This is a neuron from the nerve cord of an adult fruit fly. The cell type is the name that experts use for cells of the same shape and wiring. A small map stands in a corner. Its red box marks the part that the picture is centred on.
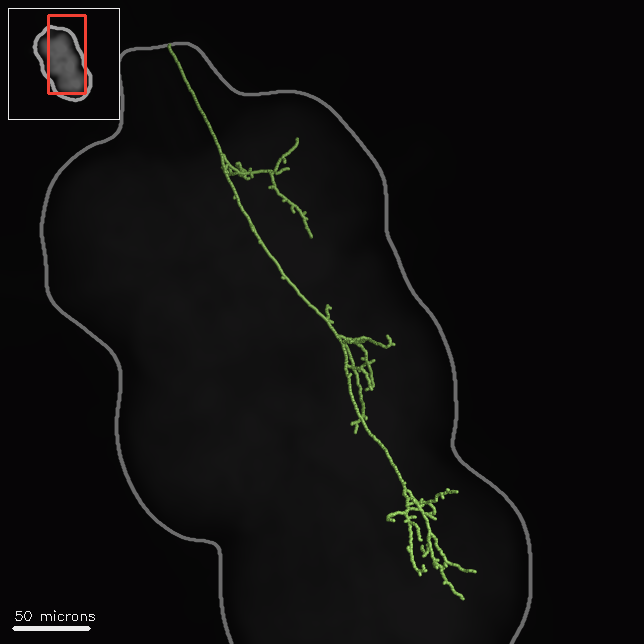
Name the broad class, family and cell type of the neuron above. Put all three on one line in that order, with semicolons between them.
descending neuron; hemilineage WEDd1; DNa13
